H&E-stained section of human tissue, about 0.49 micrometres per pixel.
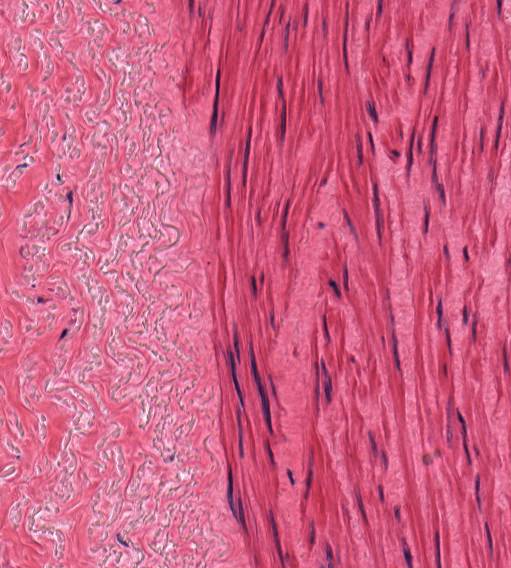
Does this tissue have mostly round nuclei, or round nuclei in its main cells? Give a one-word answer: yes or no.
No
